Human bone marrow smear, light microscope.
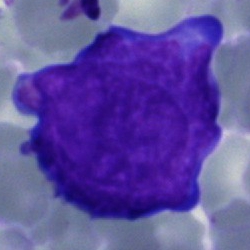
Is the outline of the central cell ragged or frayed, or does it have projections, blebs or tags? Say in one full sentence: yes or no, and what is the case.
Yes, what the cell shows is a rough outline, frayed or with projections, blebs or tags.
